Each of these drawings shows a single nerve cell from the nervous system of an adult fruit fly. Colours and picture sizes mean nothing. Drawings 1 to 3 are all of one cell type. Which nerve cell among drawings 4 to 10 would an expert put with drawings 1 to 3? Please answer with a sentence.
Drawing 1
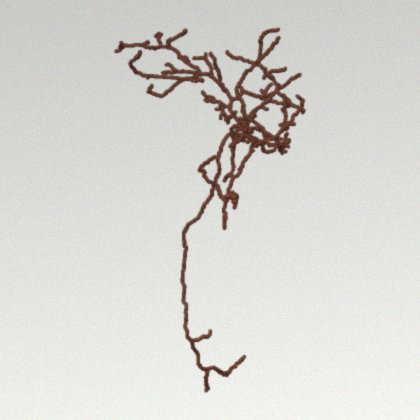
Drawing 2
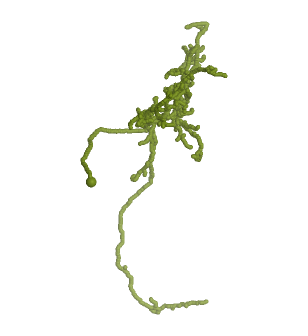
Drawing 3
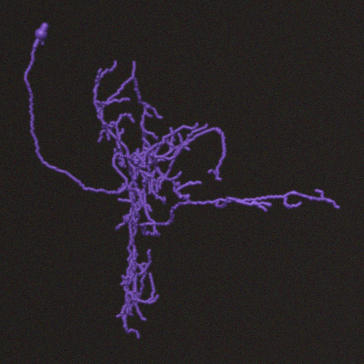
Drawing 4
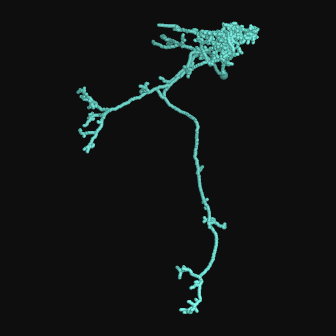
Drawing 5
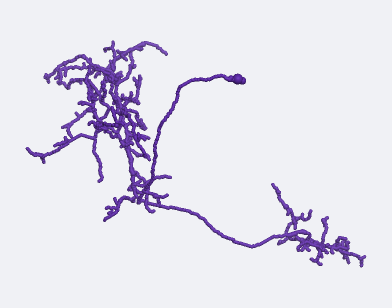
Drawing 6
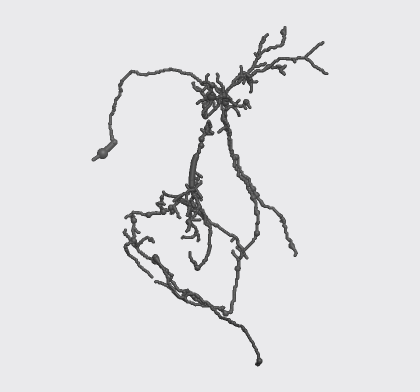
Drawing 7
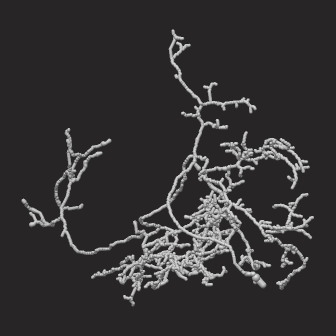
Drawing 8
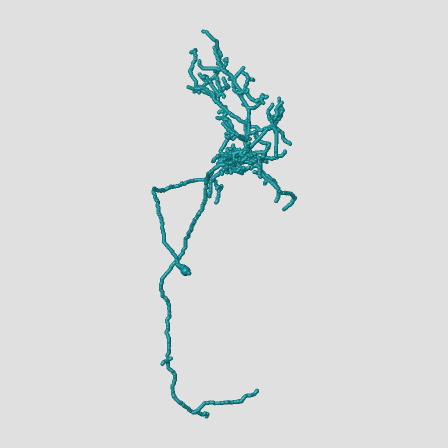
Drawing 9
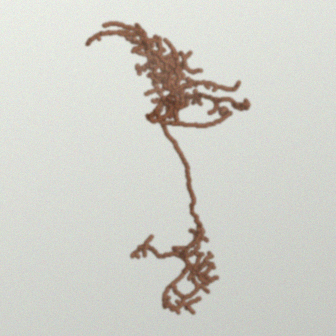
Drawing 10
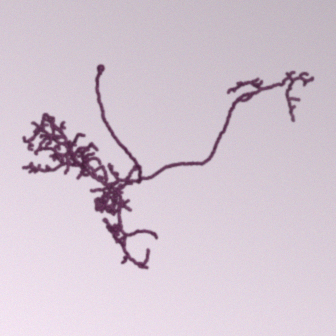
Drawing 8 shows a nerve cell of the same cell type.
